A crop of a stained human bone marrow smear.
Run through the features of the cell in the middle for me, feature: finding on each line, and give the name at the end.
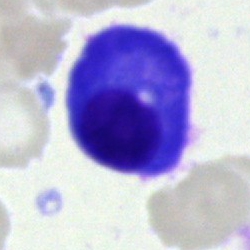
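Cytoplasm: deep blue, broadest above the nucleus.
Nuclear chromatin: dense, dark purple.
Clear spot: single and small, in the cytoplasm at the upper right edge of the nucleus.
Cell type: plasma cell.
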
